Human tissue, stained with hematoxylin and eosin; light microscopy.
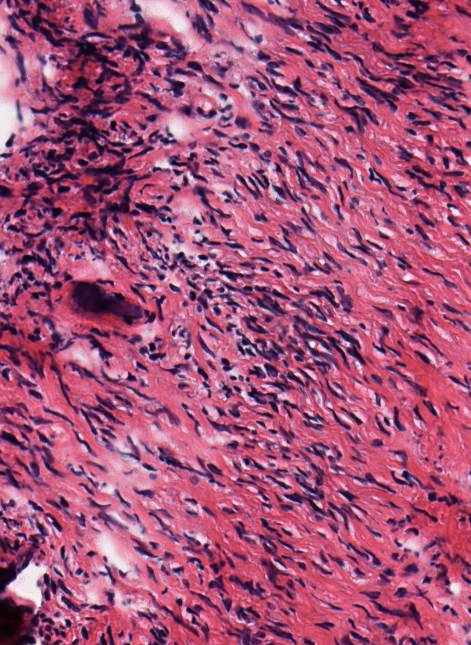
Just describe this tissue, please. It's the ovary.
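Everywhere I look there are spindle-shaped cells, with no glands or tubules. Their nuclei are slender, wavy and darkly stained. Cells are most crowded and darkest toward the upper left. One dark purple elongated body stands out left of centre.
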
